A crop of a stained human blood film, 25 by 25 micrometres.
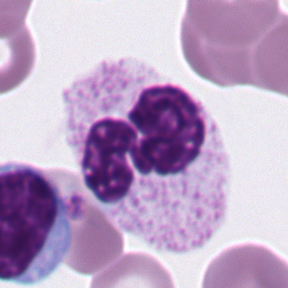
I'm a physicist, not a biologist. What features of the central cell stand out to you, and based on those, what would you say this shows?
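Taking each point in turn, the chromatin is dark purple and coarsely clumped. Next, the cytoplasm is abundant and very pale. Small pink-violet granules are scattered throughout it, and they do not cover or hide the nucleus. Finally, the cell is a segmented neutrophil.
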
